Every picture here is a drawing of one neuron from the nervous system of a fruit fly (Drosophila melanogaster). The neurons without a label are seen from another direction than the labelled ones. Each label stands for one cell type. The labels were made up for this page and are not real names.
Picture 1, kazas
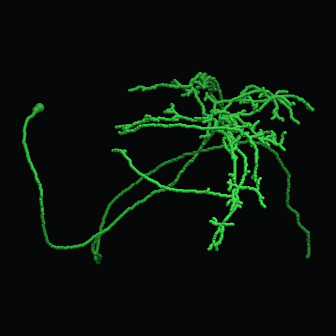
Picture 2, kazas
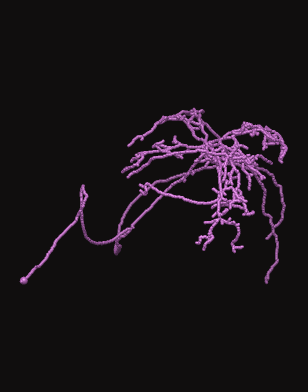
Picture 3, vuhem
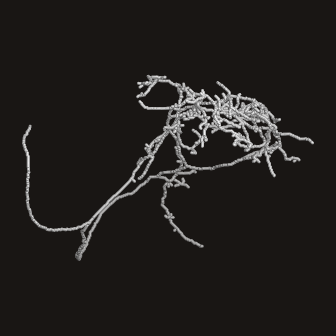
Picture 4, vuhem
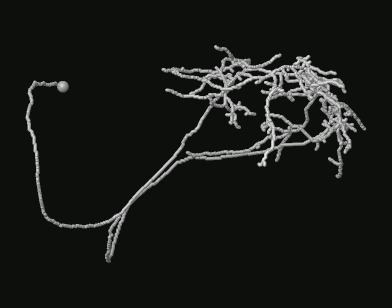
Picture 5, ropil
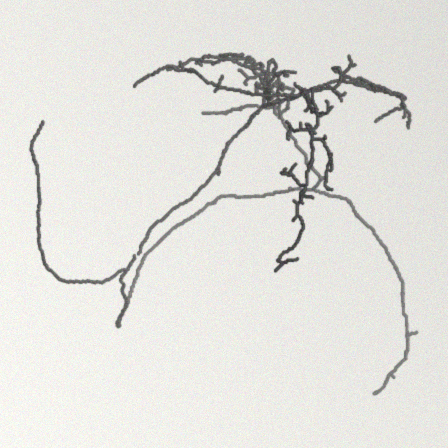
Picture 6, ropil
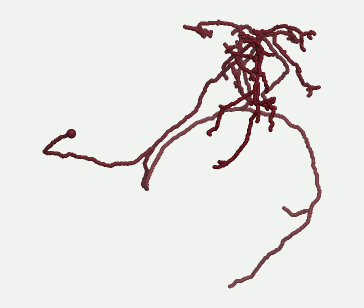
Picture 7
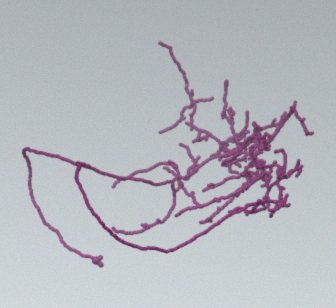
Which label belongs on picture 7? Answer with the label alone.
vuhem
